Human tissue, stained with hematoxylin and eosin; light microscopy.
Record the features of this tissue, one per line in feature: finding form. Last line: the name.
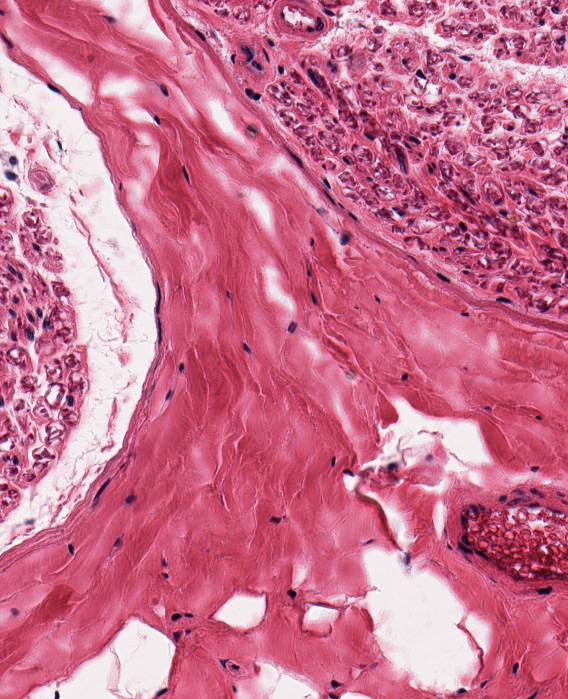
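Collagen: dense, eosinophilic, filling the centre and lower half
Large bundle: nerve fibres cut across at upper right, many small round profiles each with a central dot
Smaller bundle: similar cross-cut nerve fibres at the left edge
Fibroblast nuclei: sparse, dark, elongated, scattered between collagen bundles
Name: tibial nerve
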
